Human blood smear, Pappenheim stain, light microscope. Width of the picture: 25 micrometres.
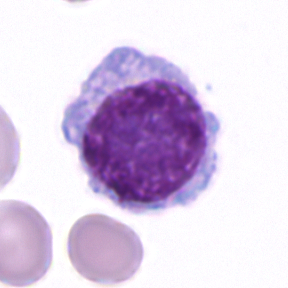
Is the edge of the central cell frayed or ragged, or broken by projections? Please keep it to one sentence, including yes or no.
Yes, projections, blebs or tags, or a frayed edge, mark the outline of the cell.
